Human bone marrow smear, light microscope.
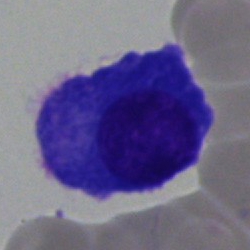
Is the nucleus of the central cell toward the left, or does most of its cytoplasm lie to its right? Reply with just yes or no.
No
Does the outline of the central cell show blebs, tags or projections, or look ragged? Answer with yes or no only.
Yes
